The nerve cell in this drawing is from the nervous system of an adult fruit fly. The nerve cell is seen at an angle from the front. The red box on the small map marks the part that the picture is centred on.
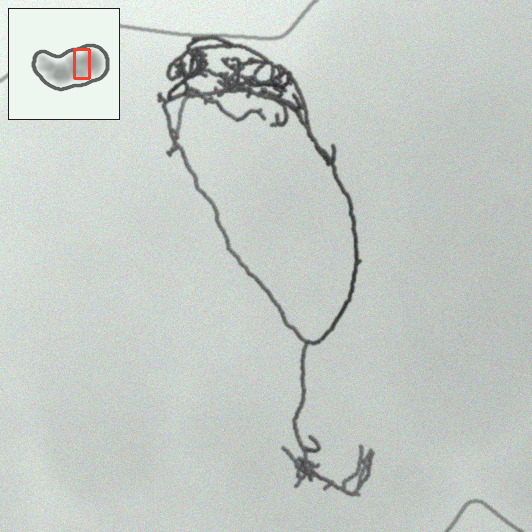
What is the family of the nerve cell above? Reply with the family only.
hemilineage DM2_central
